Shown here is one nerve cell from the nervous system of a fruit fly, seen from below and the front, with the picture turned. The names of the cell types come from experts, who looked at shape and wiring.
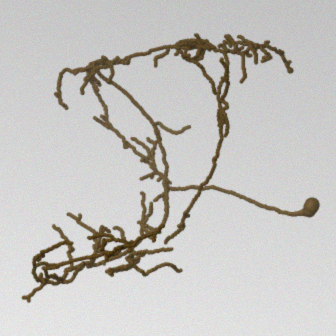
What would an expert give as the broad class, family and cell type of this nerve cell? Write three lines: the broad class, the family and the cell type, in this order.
central-brain intrinsic neuron
hemilineage SLPpl1
SLP249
